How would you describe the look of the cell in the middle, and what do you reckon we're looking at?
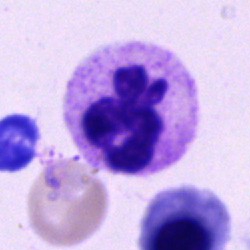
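First, the chromatin: dark purple and densely condensed. Next, the nucleus: no nucleoli are visible in it. Then the cytoplasm: abundant and pale lilac, it surrounds the nucleus on all sides. After that, vacuoles: the cytoplasm contains none. Final item, the name: a segmented neutrophil.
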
